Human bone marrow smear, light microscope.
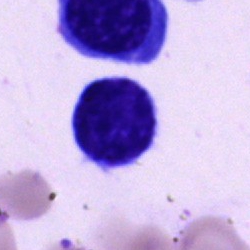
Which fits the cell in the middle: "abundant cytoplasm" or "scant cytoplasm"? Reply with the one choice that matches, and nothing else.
Scant cytoplasm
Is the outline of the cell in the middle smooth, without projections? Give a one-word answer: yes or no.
Yes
